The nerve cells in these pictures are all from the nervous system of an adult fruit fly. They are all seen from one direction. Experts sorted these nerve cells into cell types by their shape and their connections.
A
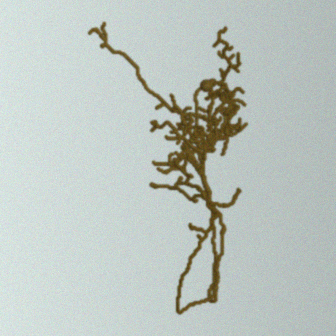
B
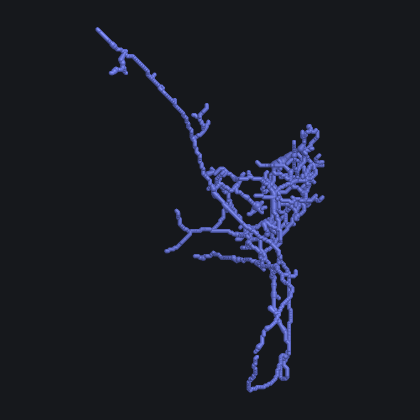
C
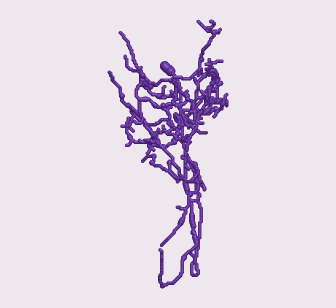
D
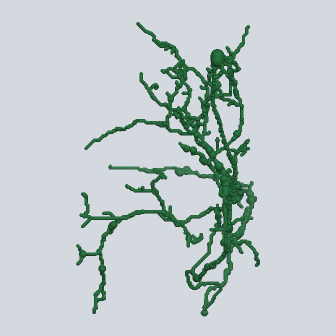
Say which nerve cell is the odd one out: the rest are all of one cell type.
D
